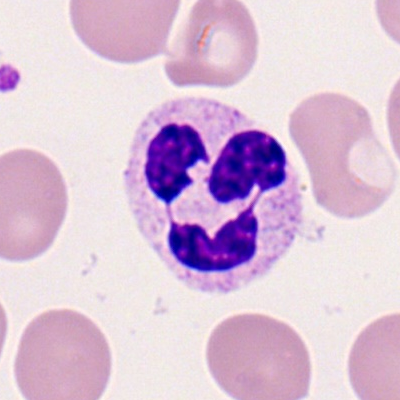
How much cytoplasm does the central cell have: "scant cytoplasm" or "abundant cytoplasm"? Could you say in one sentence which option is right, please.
It is abundant cytoplasm that surrounds the nucleus of this cell.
